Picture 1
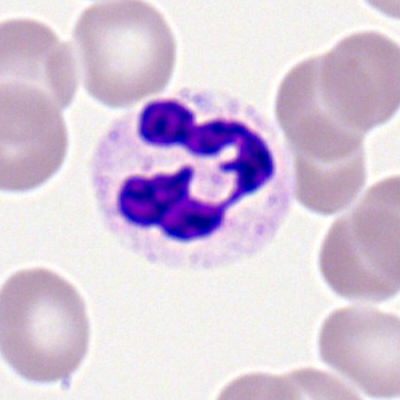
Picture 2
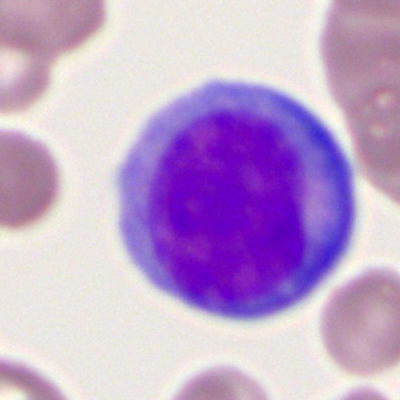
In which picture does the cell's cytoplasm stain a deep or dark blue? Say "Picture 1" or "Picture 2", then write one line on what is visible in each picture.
Picture 2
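What picture 1 shows: The cytoplasm is plentiful and pale pink.
What picture 2 shows: The cytoplasm is deep blue.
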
